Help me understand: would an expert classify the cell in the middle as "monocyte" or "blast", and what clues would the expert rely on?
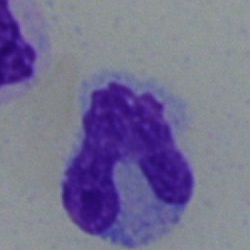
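I'd call this cell a monocyte. What settles it for me: no nucleoli are visible in its nucleus.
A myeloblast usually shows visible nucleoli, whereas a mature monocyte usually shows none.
Beyond that, the nucleus is an inverted-U band, limbs downward, with pale bluish-lilac cytoplasm between them.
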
